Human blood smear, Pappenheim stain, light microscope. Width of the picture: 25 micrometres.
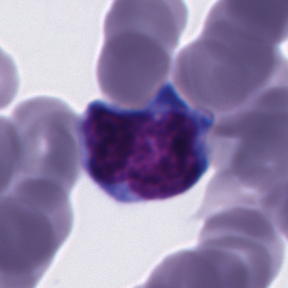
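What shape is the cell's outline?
Irregular and angular.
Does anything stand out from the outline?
Yes, a pointed projection sticks out from the upper right of the cell.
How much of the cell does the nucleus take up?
Most of it, and the cytoplasm around it is blue.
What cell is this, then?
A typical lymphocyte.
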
